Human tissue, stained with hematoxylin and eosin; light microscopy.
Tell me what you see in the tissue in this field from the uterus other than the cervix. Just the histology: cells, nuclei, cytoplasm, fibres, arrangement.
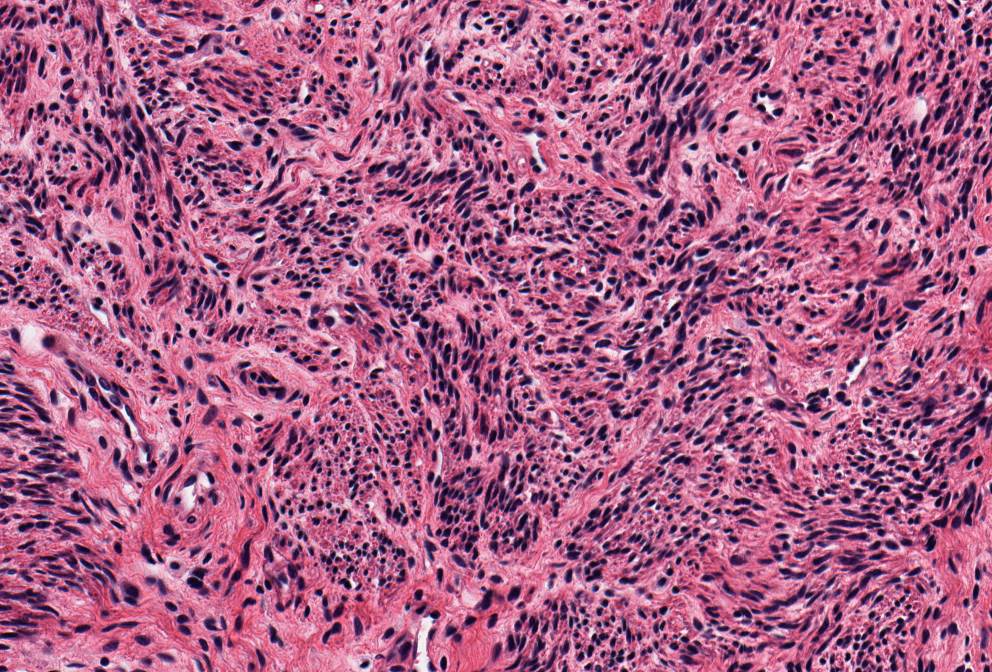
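Arrangement: spindle cells occupy the whole field, in short bundles running in many different directions and crossing one another. Nuclei: mostly elongated, darkly stained, with tapering ends. Cytoplasm: scant and pale pink, cell borders indistinct. Between and around the bundles: wavy bright pink collagen fibres.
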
